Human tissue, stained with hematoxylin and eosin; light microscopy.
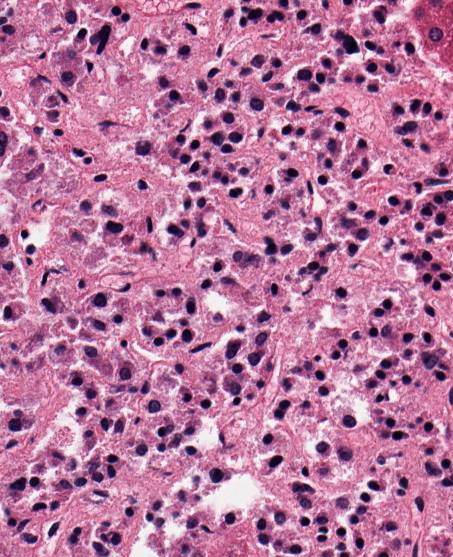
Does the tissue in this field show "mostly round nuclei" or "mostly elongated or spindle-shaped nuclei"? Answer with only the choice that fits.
Mostly round nuclei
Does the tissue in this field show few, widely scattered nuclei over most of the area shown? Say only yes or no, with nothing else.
No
